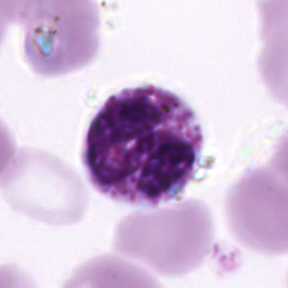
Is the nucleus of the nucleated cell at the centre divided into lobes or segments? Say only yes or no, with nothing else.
Yes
